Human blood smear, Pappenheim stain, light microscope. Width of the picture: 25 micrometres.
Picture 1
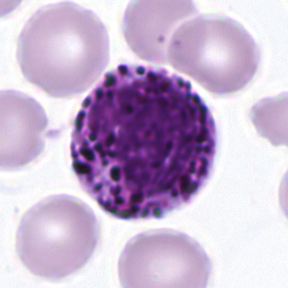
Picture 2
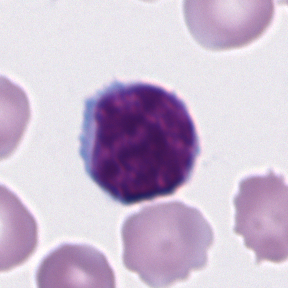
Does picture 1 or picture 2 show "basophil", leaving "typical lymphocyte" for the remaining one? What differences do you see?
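Picture 1: basophil. Picture 2: typical lymphocyte. Picture 1: cell packed with many coarse granules, dark purple to nearly black, varying in size. Picture 2: no granules in the pale blue cytoplasm.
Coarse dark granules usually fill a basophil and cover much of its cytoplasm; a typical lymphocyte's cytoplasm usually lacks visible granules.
Picture 1: granules lie over the nucleus as well as around it.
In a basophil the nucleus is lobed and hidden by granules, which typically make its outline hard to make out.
Picture 2: nucleus round, no notch or lobes, about 10 micrometres across in a cell about 11 micrometres across, filling about 80% of the cell's area.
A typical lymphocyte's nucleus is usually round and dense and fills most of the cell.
Outlines: picture 1 round; picture 2 roughly round, edge slightly ragged with tiny bumps along the upper left. Picture 1: surrounding red cells do not overlap the cell.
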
